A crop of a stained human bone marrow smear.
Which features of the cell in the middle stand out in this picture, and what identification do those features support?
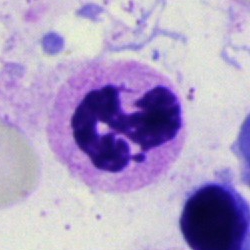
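This cell has a round, smooth outline. Its chromatin is dark purple and coarsely clumped. No nucleoli are visible in the nucleus. The cell is a segmented neutrophil.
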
